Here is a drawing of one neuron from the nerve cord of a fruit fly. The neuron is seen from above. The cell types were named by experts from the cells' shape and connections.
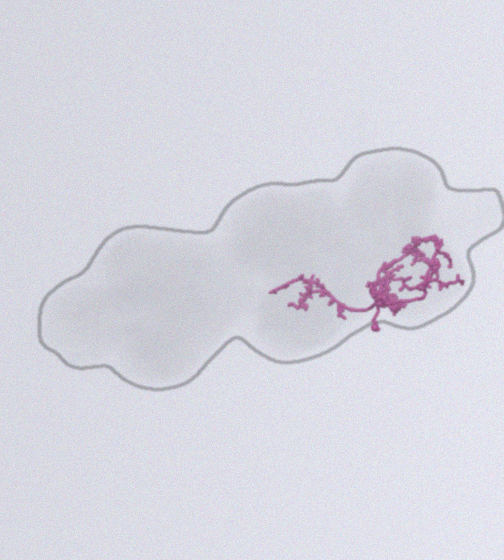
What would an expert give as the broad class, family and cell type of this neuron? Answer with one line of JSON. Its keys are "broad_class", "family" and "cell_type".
{"broad_class": "nerve-cord intrinsic neuron", "family": "hemilineage 03A", "cell_type": "IN03A035"}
